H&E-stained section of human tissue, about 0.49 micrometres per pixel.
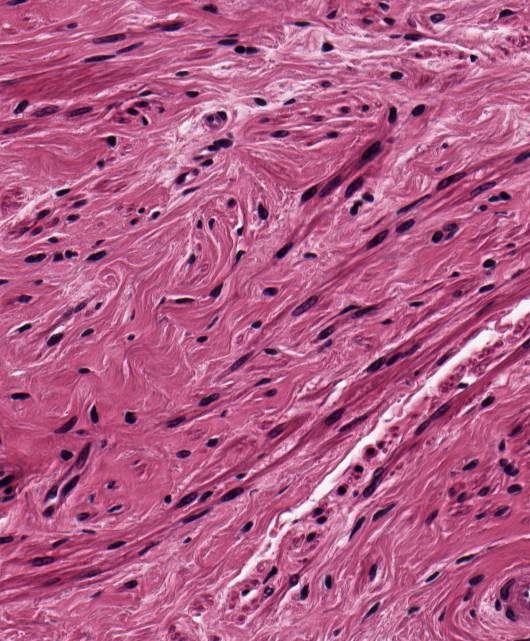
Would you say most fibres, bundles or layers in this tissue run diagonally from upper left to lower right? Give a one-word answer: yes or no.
No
